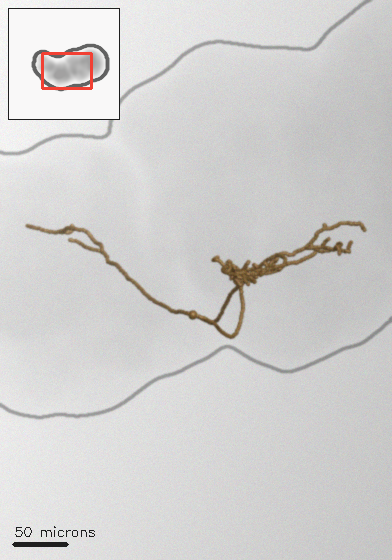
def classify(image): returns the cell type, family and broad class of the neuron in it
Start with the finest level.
DNg07; hemilineage LB7; descending neuron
